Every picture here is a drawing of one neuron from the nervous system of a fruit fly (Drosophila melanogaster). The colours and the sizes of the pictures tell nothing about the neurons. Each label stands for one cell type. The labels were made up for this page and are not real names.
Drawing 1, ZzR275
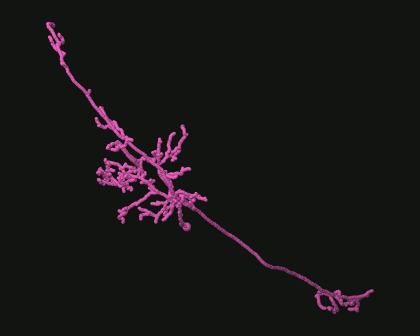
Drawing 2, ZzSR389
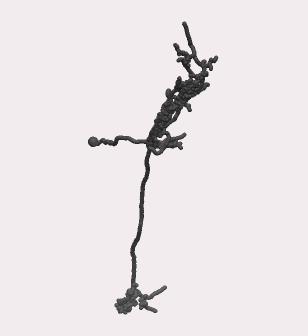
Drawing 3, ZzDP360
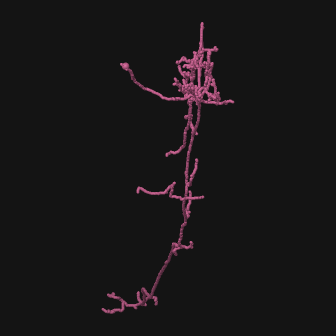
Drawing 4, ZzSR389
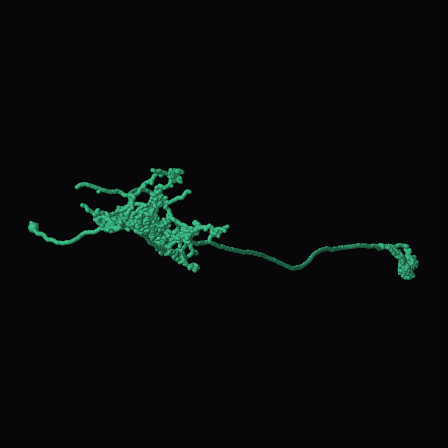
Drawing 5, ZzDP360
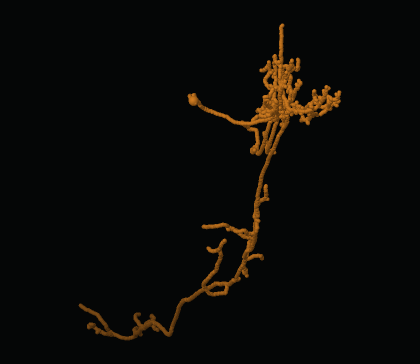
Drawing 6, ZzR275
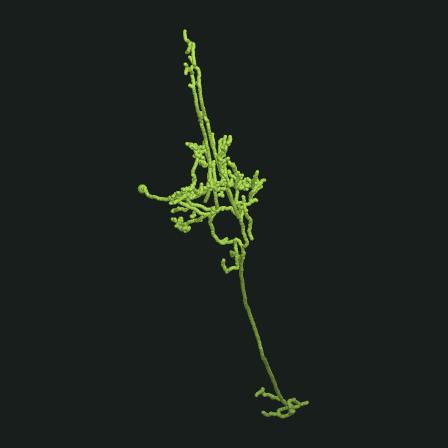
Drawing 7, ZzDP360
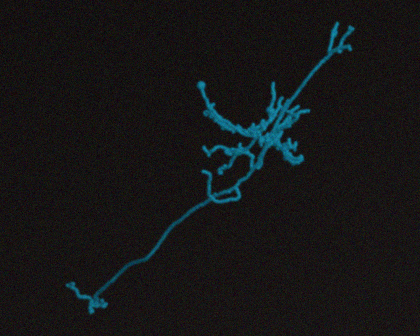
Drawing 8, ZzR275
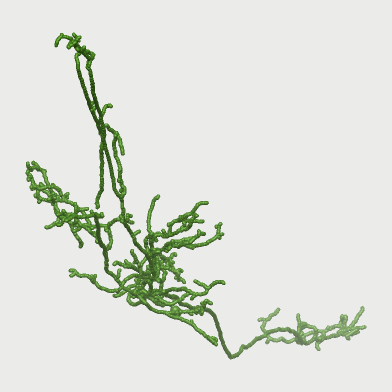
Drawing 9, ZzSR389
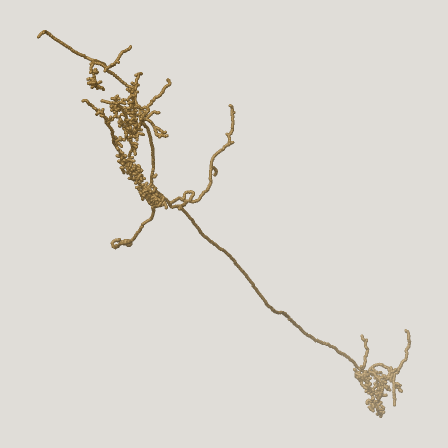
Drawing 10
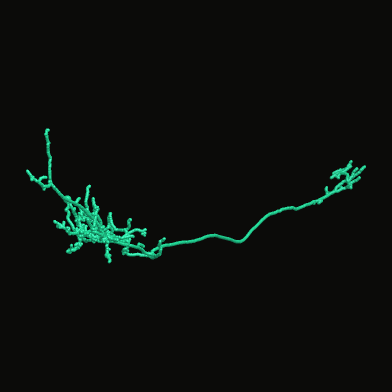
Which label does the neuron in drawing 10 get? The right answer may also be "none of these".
ZzDP360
